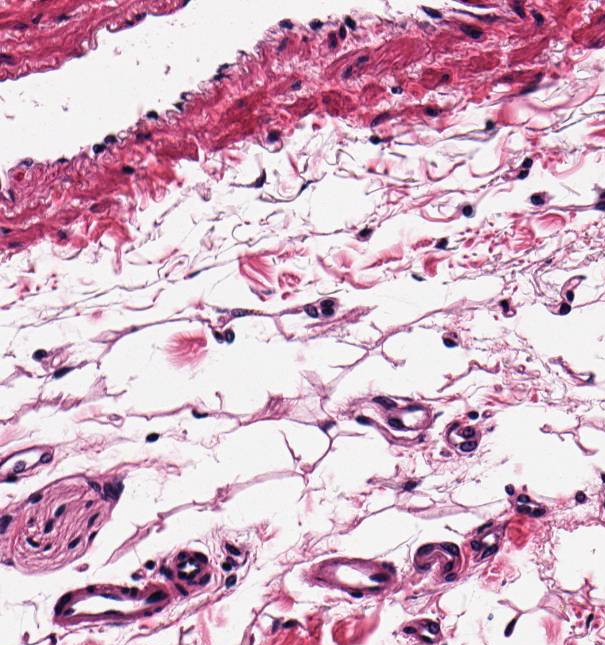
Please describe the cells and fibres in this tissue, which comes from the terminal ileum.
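Start at the top: a dense pink band crosses the field, and below it loose pale tissue fills the rest. Follow that band and you'll see its fibres and elongated nuclei running lengthwise with it. Now move below it: the loose tissue has wide clear spaces between thin, wavy pink strands. The cells scattered there have small dark nuclei, with little cytoplasm you can see.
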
